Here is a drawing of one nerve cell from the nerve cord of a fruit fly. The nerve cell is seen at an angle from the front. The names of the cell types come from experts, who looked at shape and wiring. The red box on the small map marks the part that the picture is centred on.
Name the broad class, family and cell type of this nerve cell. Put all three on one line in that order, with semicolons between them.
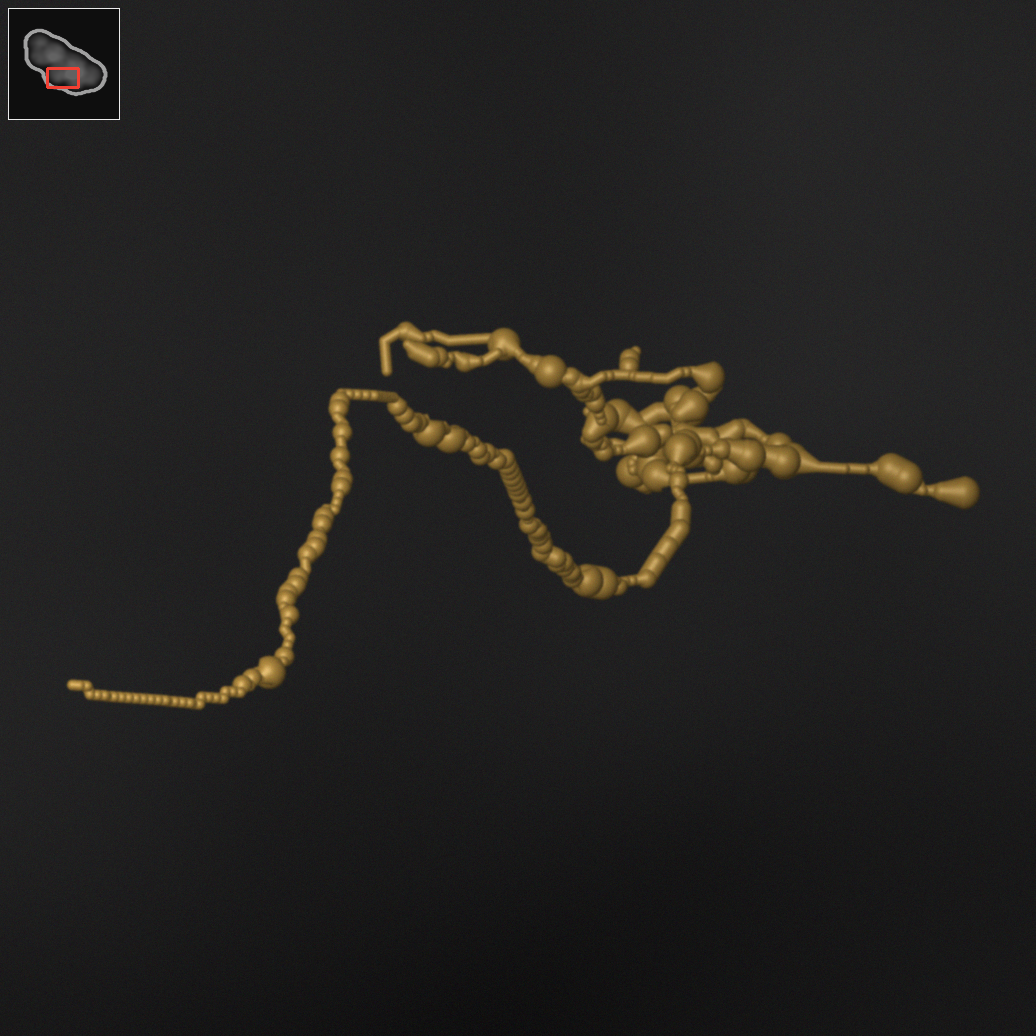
sensory neuron entering the nerve cord; class mechanosensory tactile; SNta18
